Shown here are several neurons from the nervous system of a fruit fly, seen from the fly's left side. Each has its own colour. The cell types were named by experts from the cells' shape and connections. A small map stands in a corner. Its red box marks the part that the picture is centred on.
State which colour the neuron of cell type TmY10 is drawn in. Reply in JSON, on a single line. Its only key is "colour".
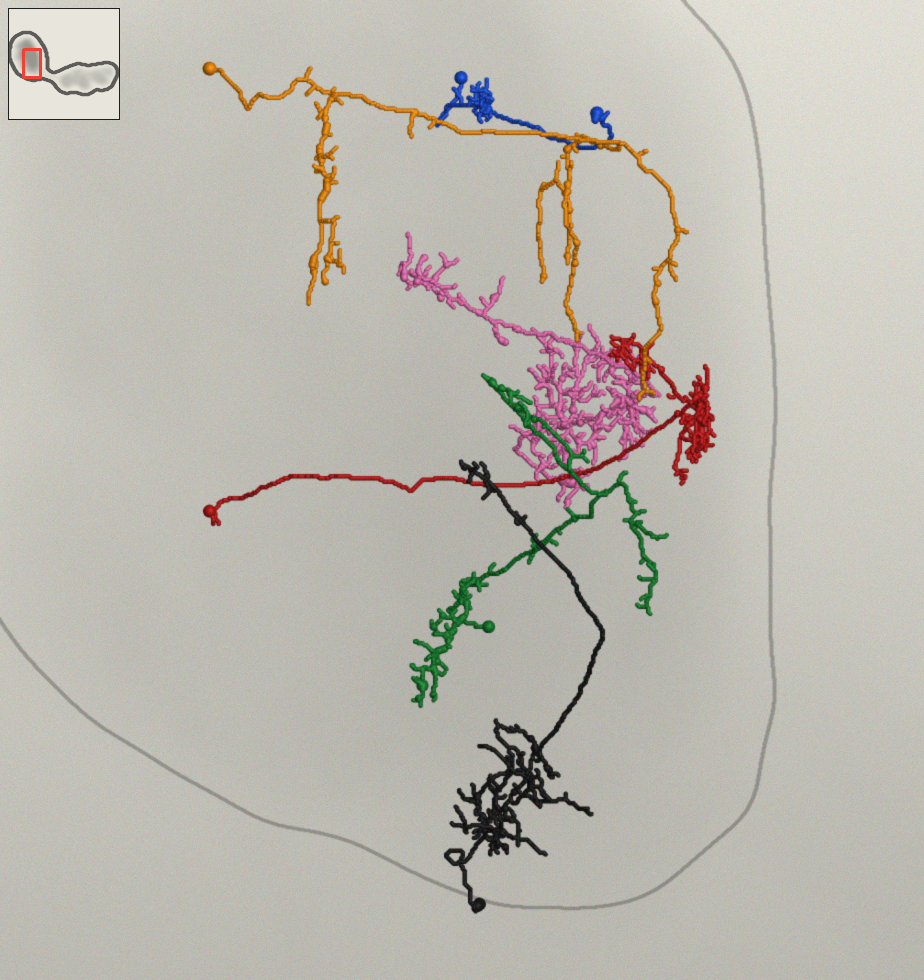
{"colour": "black"}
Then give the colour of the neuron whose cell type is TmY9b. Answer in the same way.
{"colour": "green"}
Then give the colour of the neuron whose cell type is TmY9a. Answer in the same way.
{"colour": "orange"}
